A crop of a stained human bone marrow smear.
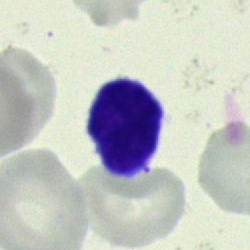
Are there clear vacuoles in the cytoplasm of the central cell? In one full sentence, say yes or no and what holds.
No, clear vacuoles are not present; its cytoplasm shows no vacuoles.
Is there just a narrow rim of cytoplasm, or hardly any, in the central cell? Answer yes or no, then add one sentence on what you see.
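Yes. The nucleus fills almost the whole cell.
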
